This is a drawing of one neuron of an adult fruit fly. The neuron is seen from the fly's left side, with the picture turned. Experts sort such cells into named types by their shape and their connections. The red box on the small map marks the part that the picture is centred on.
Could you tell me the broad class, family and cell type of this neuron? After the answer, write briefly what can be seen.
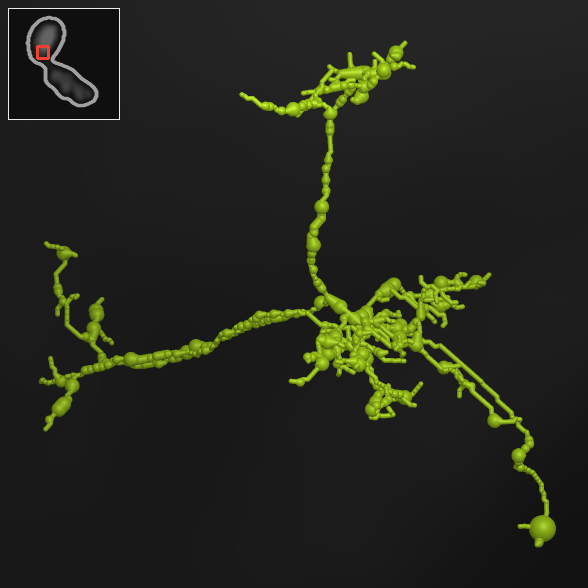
This is an optic-lobe intrinsic neuron. The family is Y. It is of cell type Y13. The cell body is at the lower right of the picture. The picture shows dozens of branch ends.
